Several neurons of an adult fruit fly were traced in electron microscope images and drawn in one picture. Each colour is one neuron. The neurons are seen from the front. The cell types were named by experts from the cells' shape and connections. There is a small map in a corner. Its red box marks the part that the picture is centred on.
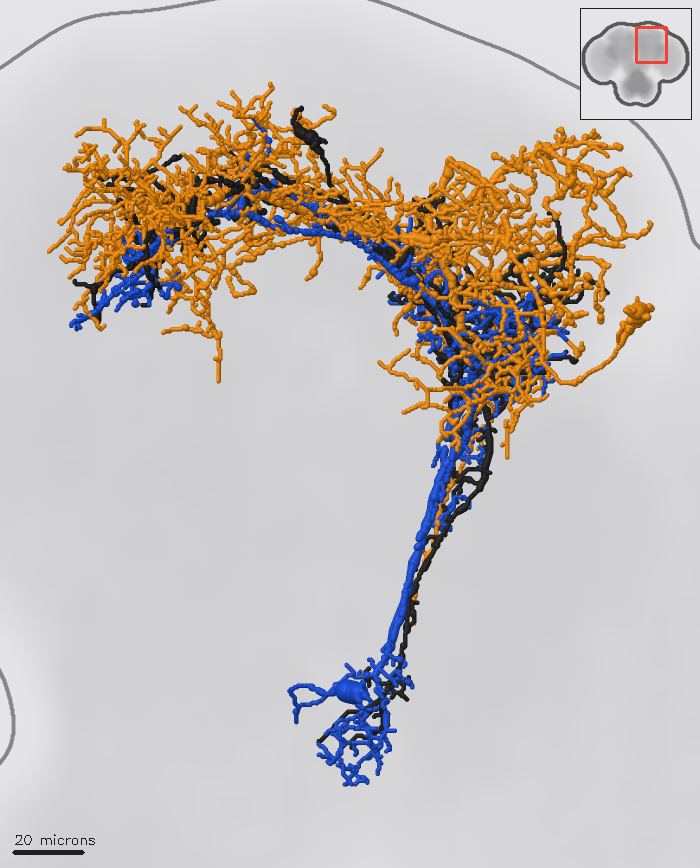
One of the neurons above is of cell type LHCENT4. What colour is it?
orange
